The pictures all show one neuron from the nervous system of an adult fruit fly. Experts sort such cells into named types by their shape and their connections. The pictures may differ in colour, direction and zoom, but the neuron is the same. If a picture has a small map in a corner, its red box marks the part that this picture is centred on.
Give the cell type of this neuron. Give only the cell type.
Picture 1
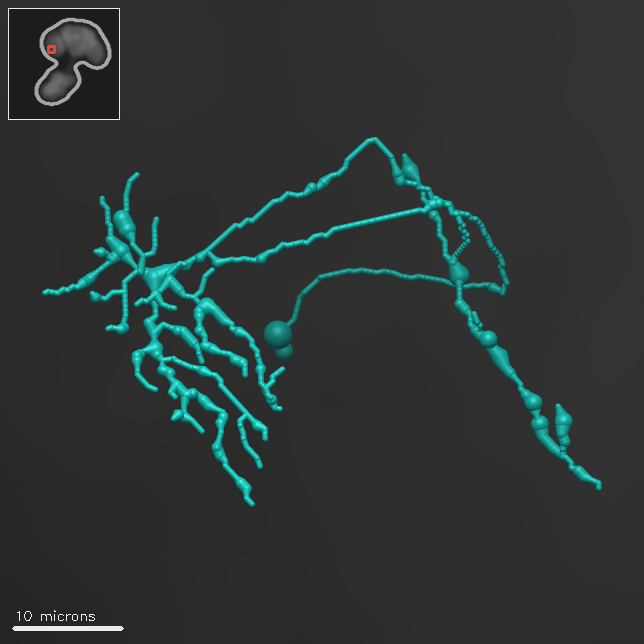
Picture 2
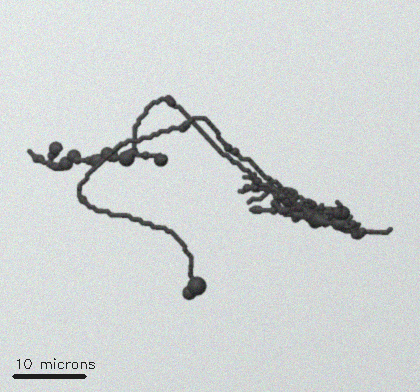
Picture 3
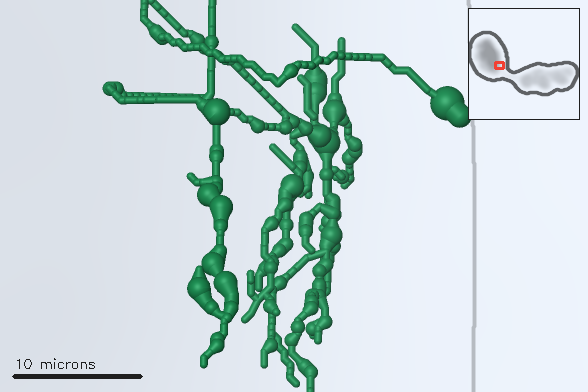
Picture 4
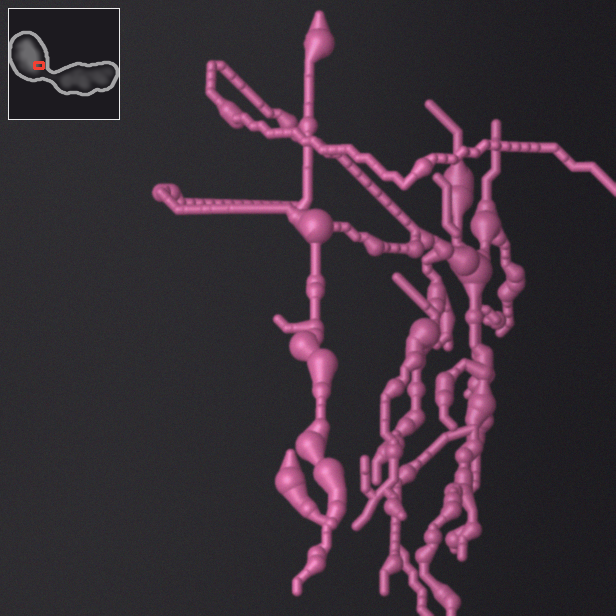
T4c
